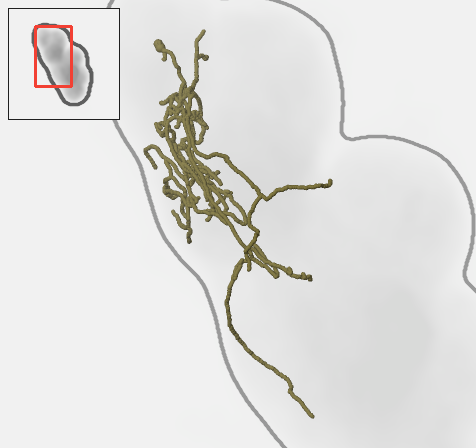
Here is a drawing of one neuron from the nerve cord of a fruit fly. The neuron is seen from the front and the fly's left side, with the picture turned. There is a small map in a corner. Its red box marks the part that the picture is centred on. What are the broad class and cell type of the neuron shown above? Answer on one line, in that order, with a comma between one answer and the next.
nerve-cord intrinsic neuron, INXXX295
